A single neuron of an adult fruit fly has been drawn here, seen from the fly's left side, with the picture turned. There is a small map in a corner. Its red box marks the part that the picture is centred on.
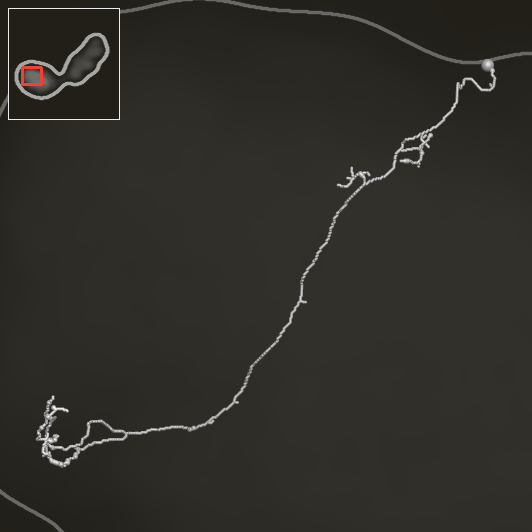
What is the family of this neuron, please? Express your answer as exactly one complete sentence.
This neuron falls within the family class Kenyon Cell.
